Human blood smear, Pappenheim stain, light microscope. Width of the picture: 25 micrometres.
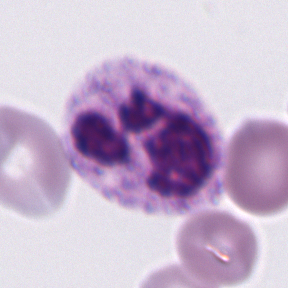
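Segmented neutrophil in a stained smear of human peripheral blood. The outline is smooth and roughly oval, without surface projections. The nucleus is split into three lobes with no visible nucleoli, and the granules do not hide the outline of the lobes.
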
